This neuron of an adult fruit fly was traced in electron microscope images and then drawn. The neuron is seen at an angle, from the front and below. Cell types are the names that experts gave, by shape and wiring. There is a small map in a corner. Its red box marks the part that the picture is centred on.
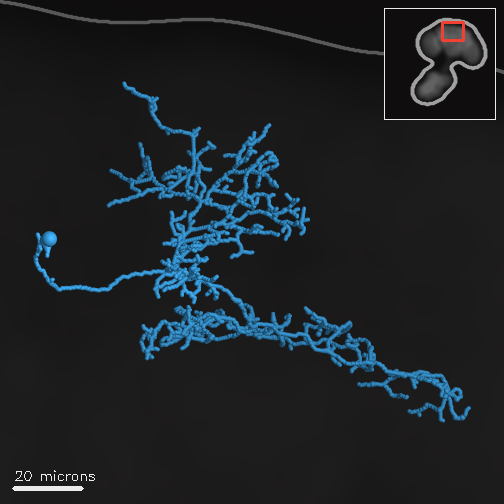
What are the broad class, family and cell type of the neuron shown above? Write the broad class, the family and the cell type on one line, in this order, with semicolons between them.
central-brain intrinsic neuron; hemilineage AOTUv4_ventral; FB6X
